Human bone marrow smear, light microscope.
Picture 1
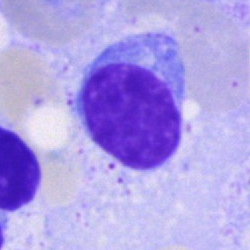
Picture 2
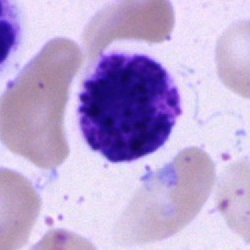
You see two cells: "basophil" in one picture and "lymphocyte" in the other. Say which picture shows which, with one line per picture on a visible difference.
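Picture 1 shows a lymphocyte: The cytoplasm shows no granules.
Picture 2 shows a basophil: Coarse dark granules cover the whole cell, lying over the nucleus as well.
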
